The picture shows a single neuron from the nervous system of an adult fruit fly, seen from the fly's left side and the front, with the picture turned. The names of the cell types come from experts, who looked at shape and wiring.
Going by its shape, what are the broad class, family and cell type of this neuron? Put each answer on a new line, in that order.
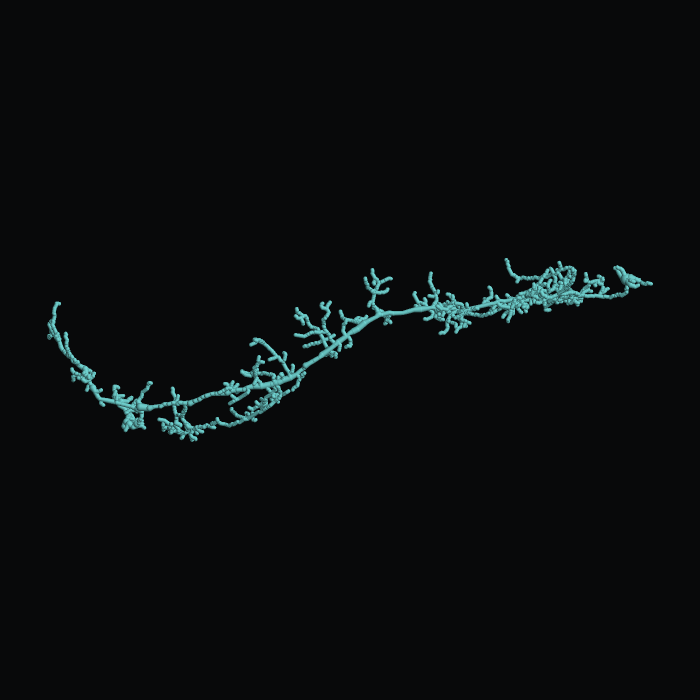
nerve-cord intrinsic neuron
hemilineage 11A
IN11A047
